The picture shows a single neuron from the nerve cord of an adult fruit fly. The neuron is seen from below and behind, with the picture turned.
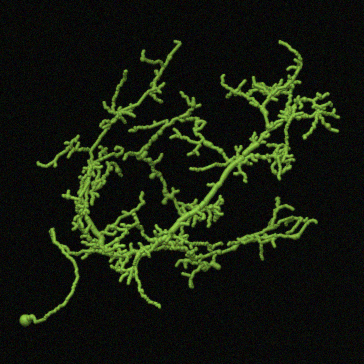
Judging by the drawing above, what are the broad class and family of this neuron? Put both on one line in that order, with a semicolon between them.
nerve-cord intrinsic neuron; hemilineage 03A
